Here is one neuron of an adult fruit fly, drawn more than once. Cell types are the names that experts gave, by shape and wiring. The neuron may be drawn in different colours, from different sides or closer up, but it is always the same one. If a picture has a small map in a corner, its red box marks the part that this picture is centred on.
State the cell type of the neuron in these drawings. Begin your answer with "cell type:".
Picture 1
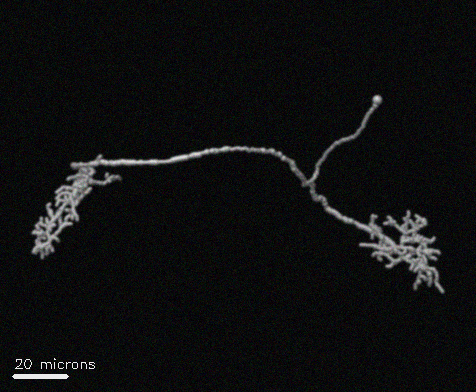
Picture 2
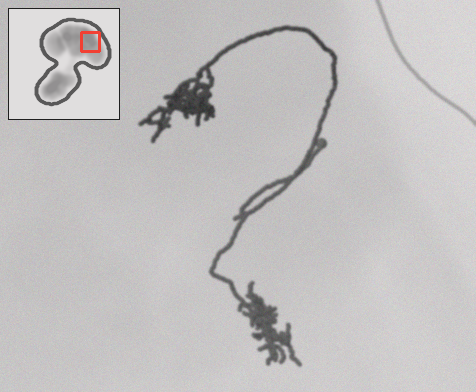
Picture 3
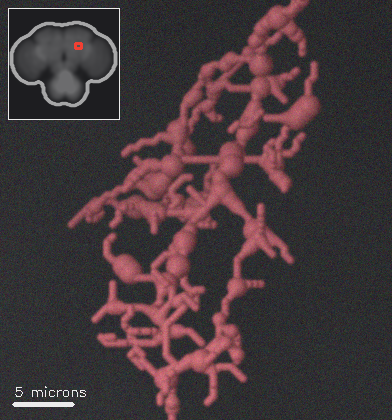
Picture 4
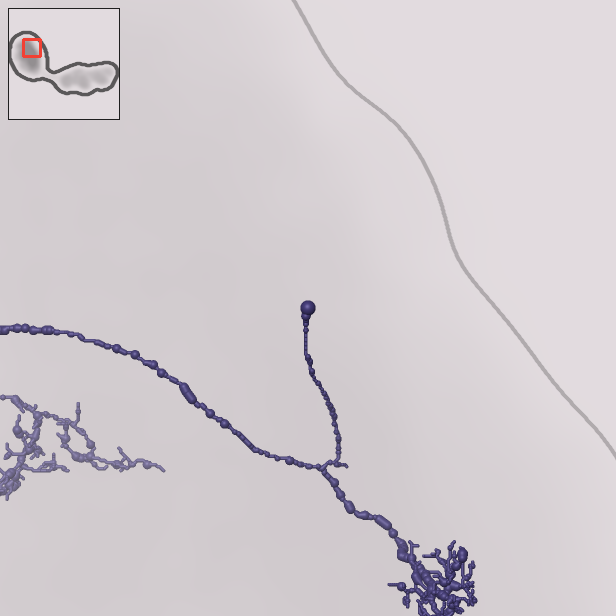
cell type: LC9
